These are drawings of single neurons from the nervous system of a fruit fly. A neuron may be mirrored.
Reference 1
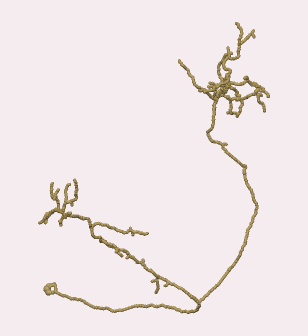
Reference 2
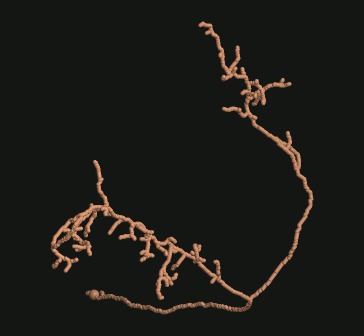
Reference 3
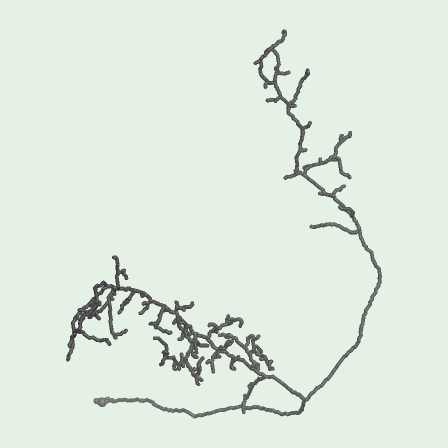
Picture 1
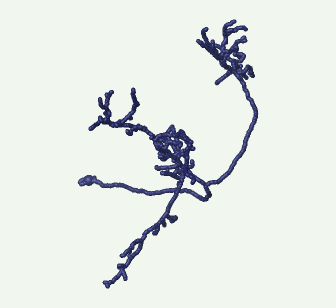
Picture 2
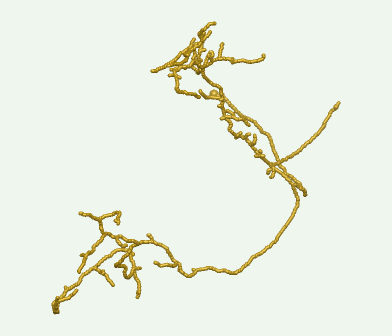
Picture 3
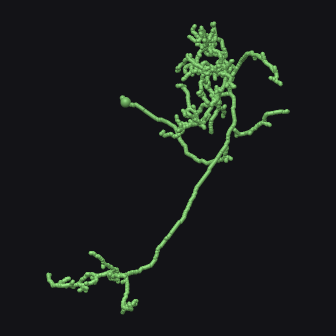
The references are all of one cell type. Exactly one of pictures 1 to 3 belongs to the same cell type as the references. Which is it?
2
